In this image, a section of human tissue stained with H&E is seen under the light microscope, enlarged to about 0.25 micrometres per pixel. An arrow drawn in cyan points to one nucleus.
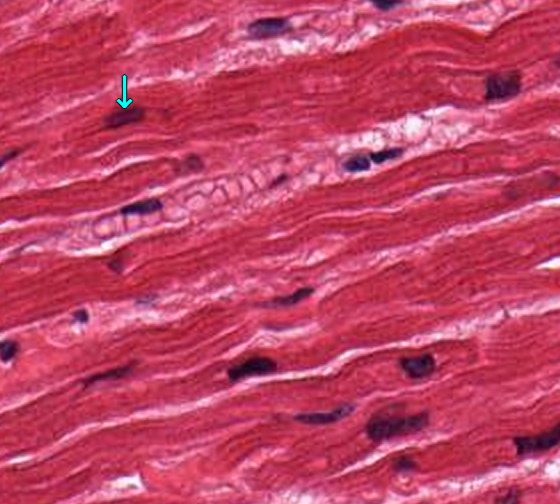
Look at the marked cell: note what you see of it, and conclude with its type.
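The nucleus is an elongated oval, stained dark purple, with its long axis running along the length of the fiber. The nucleus sits inside the fiber, roughly midway across its width, with pink cytoplasm on both sides of it. The cytoplasm is abundant and deep pink-red, with fine lengthwise streaks. The cell is one of many parallel fibers running diagonally across the field, separated from its neighbors by thin pale clefts. Type of cell: cardiomyocyte.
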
